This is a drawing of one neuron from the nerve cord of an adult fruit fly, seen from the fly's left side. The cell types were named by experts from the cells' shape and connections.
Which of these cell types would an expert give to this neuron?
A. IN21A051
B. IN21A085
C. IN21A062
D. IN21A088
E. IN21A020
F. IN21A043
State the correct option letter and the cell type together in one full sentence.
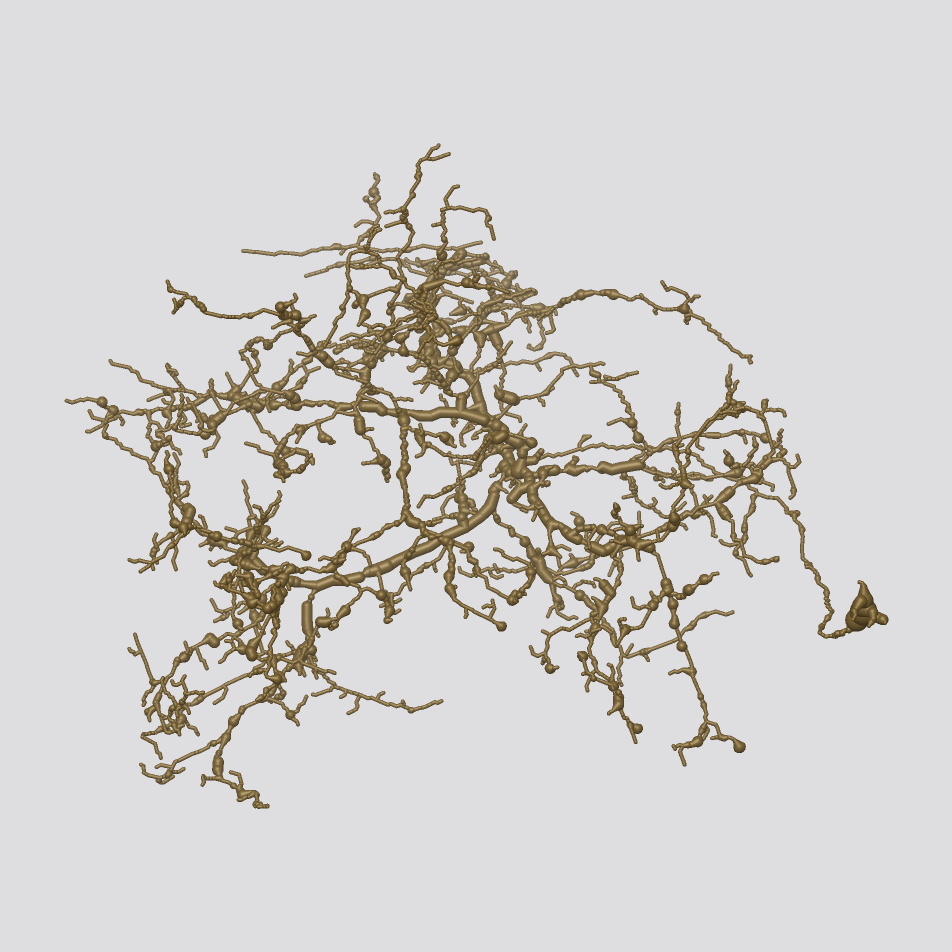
The cell type for the neuron is option E, which is IN21A020.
